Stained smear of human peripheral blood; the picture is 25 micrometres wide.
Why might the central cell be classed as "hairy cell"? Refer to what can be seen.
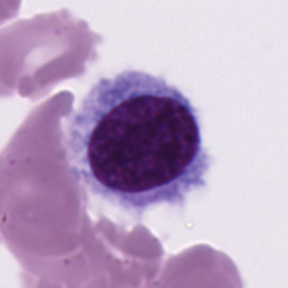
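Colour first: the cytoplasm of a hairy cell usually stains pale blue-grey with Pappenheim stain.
Here it is pale bluish, which fits. Its rim is wider left of the nucleus than right, finely speckled, without distinct coarse granules.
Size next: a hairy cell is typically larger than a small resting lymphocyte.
This cell measures about 13 micrometres across; its nucleus, about 10 by 8 micrometres, fills about 60% of the area.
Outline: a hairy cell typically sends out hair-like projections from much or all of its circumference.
This cell's edge is frayed and irregular rather than sharply smooth. The nucleus is a smooth oval with no indentation or lobes.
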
